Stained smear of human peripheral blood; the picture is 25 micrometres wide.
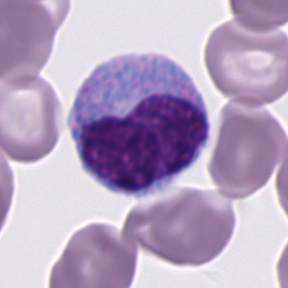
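Monocyte: the central cell in a stained smear of peripheral blood, with a round, smooth outline about 12 micrometres across. The nucleus is kidney-shaped, notched in its upper edge, and lies toward the bottom of the cell. No nucleolus can be seen within it. Fine pinkish-lilac granules are scattered through the cytoplasm.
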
